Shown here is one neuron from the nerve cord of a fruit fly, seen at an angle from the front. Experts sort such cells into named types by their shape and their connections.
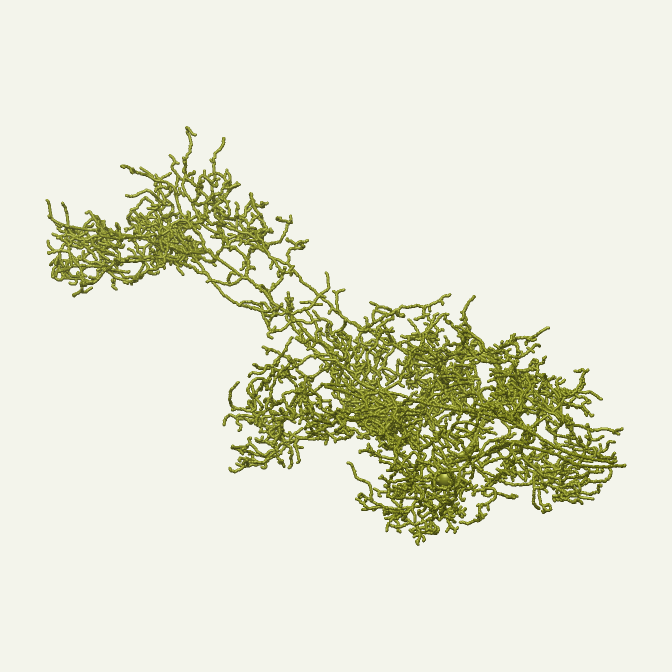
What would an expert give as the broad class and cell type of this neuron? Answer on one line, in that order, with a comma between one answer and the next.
ascending neuron, ANXXX005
